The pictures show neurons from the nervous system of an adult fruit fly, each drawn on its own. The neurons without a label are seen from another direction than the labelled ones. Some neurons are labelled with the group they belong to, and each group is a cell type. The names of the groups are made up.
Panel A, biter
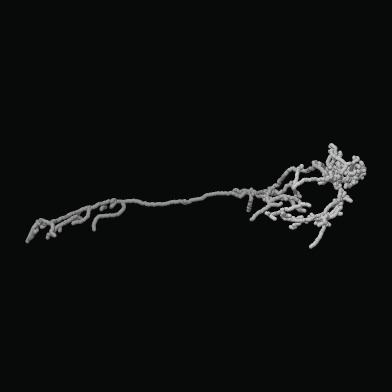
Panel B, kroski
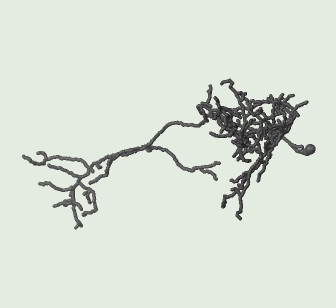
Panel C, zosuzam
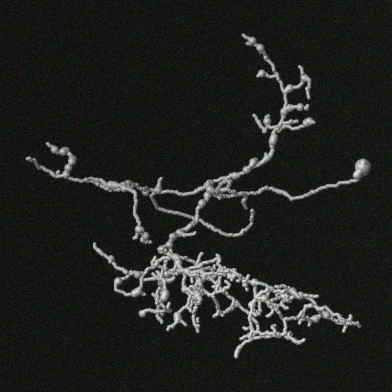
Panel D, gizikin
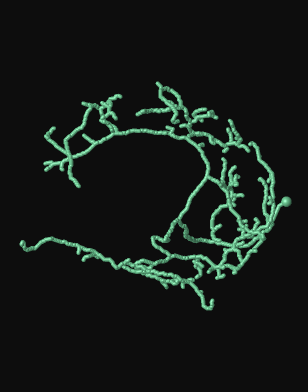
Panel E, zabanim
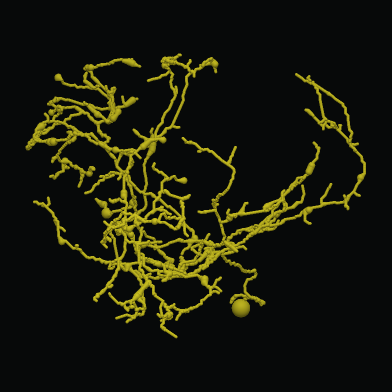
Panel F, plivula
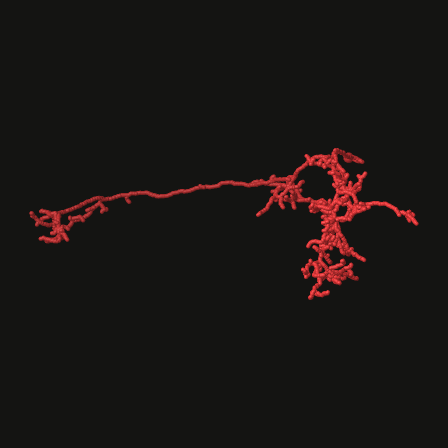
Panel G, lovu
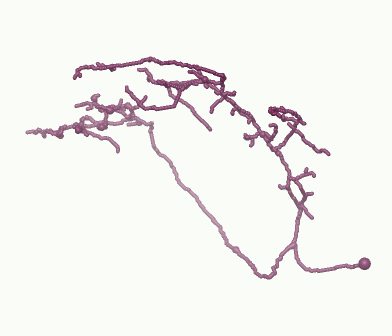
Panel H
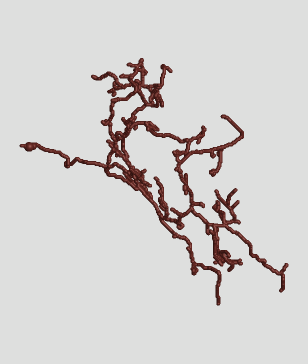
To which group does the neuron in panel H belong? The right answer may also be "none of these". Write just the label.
zabanim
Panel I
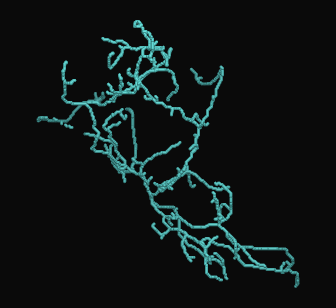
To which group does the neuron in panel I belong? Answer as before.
zabanim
